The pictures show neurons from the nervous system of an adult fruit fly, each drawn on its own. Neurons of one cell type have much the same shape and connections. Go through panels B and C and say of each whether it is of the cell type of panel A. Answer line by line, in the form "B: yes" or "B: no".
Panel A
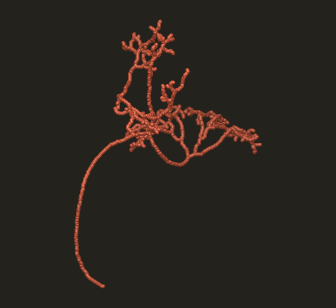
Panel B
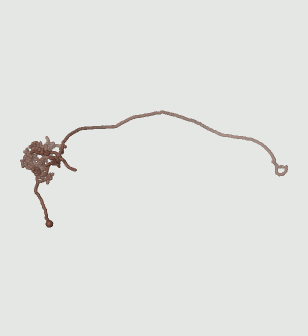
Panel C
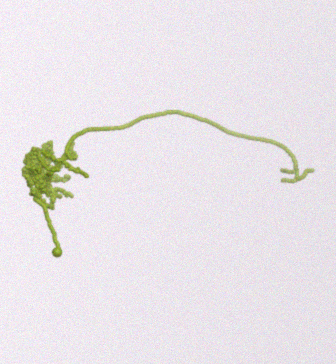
B: no
C: no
